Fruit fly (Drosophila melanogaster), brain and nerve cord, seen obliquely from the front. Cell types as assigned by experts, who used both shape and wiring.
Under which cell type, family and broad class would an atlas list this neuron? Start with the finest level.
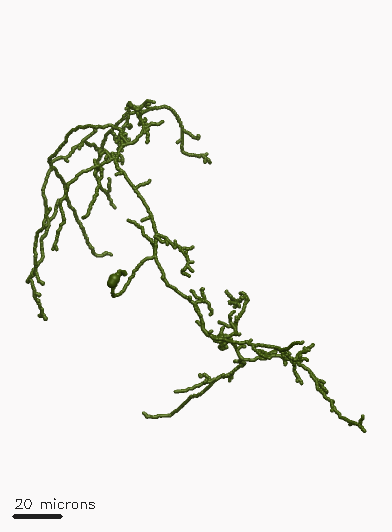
IN16B060; hemilineage 16B; nerve-cord intrinsic neuron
